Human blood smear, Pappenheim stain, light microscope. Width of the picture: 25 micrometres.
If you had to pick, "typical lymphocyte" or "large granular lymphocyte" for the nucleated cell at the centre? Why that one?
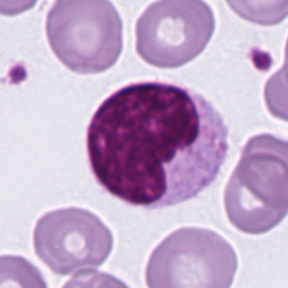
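Large granular lymphocyte, not typical lymphocyte. Its cytoplasm holds fine pinkish-purple granules.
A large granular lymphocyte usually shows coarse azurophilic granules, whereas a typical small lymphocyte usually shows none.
The cytoplasm lies mainly on the right side of the cell, with the nucleus toward the left filling about 70% of the cell's area.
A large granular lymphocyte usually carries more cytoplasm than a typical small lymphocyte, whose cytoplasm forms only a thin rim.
Its nucleus, notched at the lower right, has dark purple, coarsely clumped chromatin.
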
